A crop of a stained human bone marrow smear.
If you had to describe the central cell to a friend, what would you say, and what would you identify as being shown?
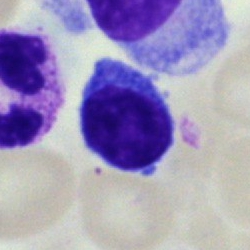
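The nucleus occupies most of the cell, so the cytoplasm is scant. Its chromatin is dense and stains dark purple. The deep blue cytoplasm is broadest at the top, and a small blue bleb projects from the lower edge. Answer: lymphocyte.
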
